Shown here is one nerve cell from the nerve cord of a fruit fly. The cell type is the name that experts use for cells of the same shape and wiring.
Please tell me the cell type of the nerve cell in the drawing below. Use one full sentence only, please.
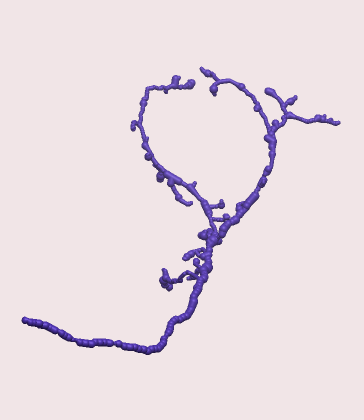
The cell type held by this nerve cell is SNpp37.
